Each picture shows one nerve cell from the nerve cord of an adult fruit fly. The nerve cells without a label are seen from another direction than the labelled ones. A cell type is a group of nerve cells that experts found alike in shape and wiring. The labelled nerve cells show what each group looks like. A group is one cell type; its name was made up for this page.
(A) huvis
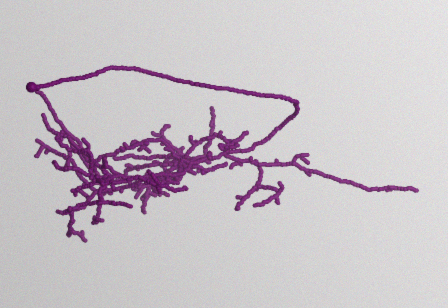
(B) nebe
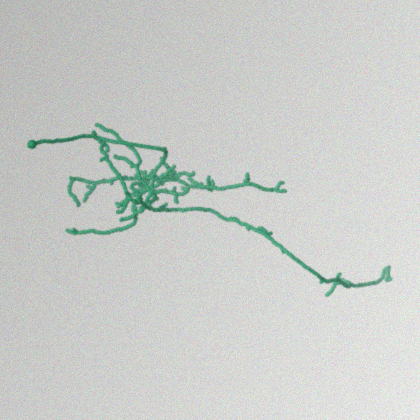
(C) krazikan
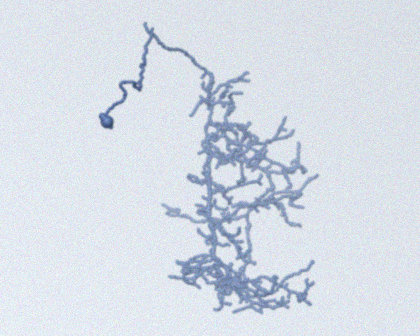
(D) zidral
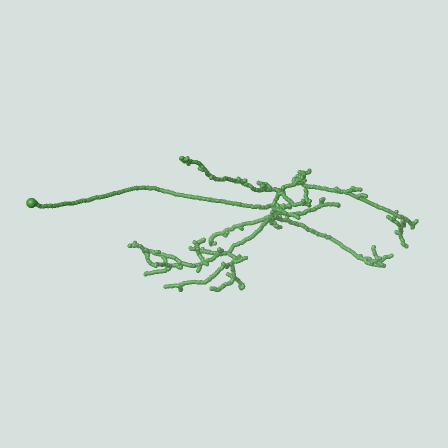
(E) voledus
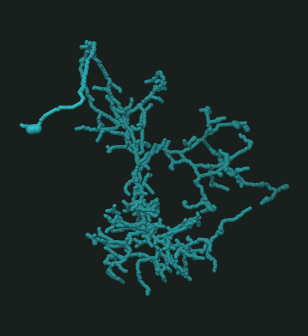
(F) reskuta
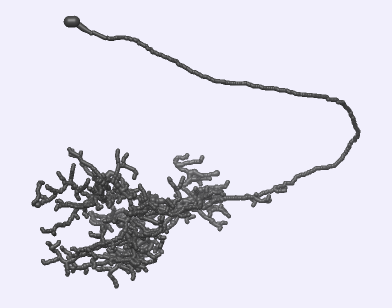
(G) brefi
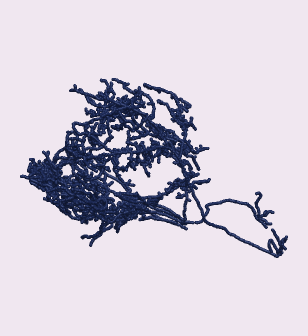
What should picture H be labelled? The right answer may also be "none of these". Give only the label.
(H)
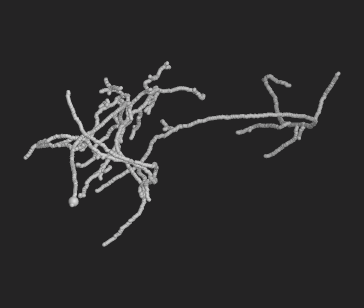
nebe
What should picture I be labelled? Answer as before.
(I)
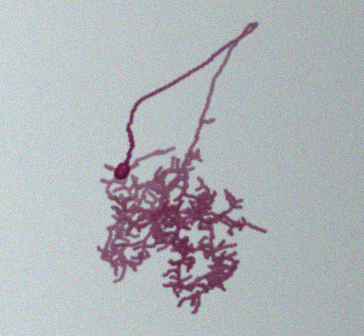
reskuta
